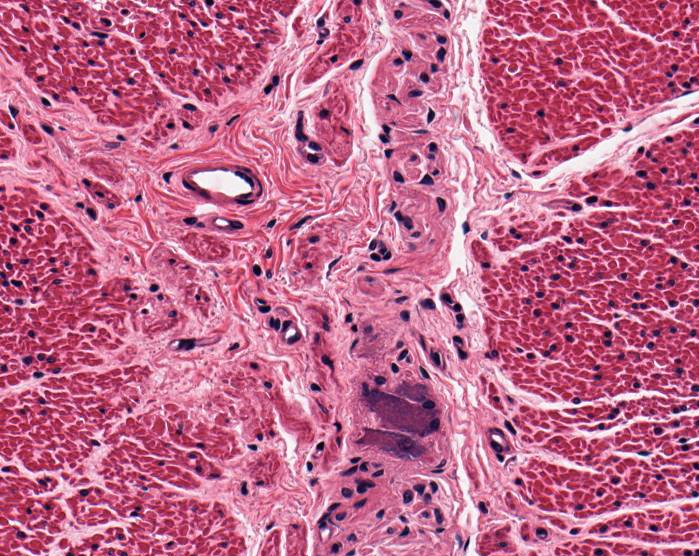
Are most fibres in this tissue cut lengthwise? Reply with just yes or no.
No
